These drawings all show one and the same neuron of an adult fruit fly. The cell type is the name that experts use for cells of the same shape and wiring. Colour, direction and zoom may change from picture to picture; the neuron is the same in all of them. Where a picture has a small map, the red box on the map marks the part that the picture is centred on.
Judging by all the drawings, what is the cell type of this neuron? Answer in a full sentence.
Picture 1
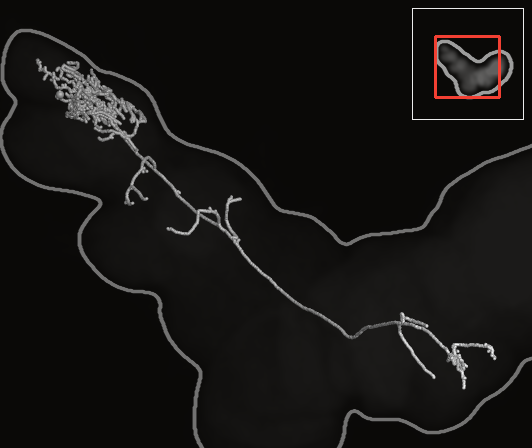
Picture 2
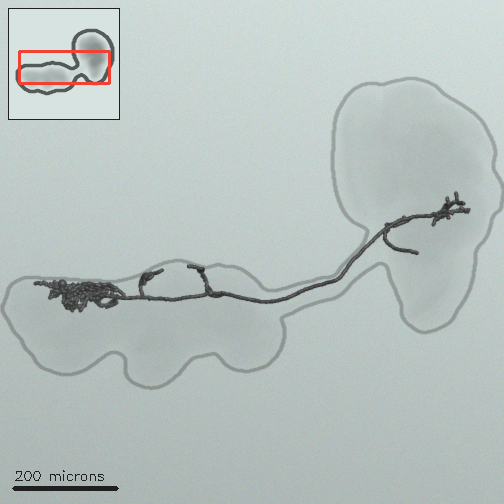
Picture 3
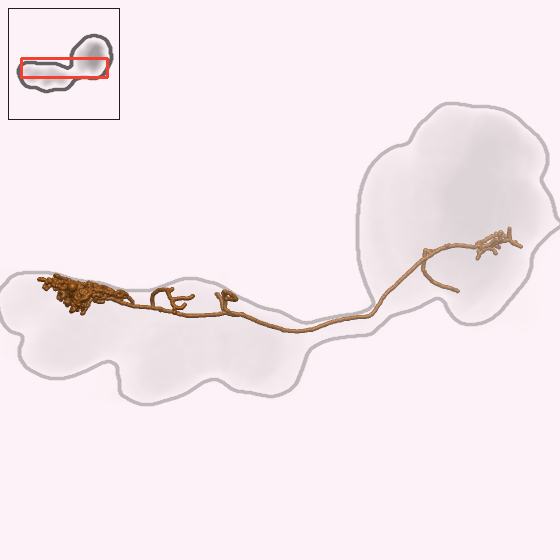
The cell type is ANXXX169.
